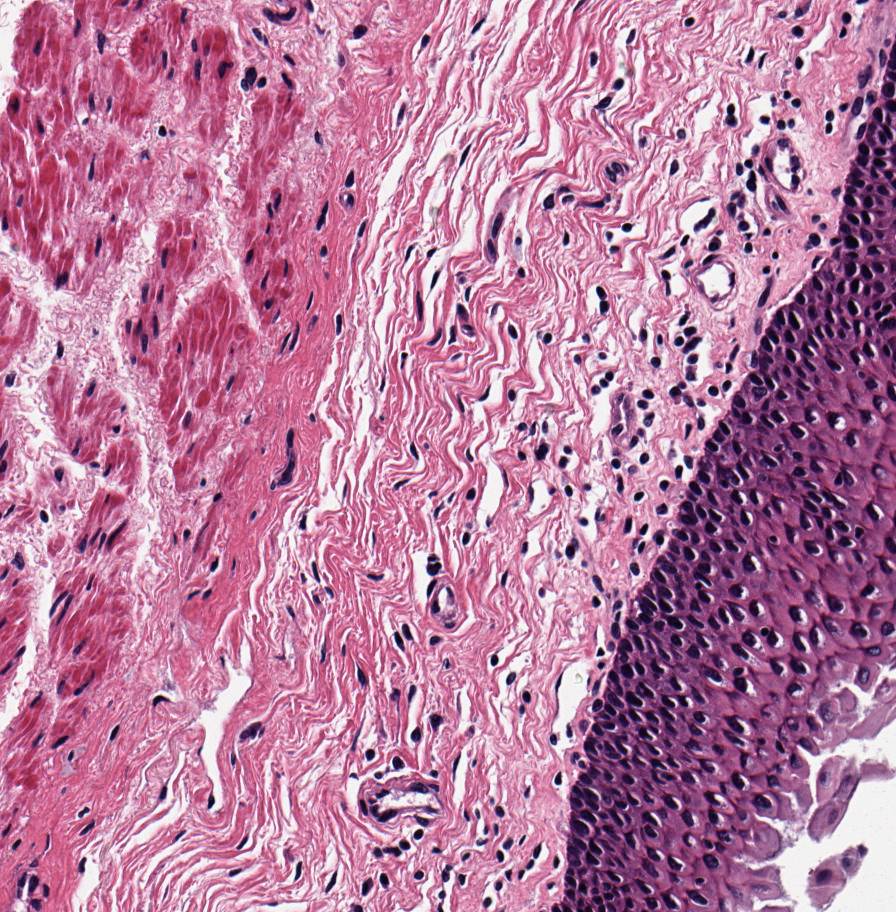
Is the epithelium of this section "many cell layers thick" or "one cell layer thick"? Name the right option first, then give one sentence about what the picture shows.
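Many cell layers thick. The epithelium is stratified squamous, its cells becoming flatter toward the surface at the lower right.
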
